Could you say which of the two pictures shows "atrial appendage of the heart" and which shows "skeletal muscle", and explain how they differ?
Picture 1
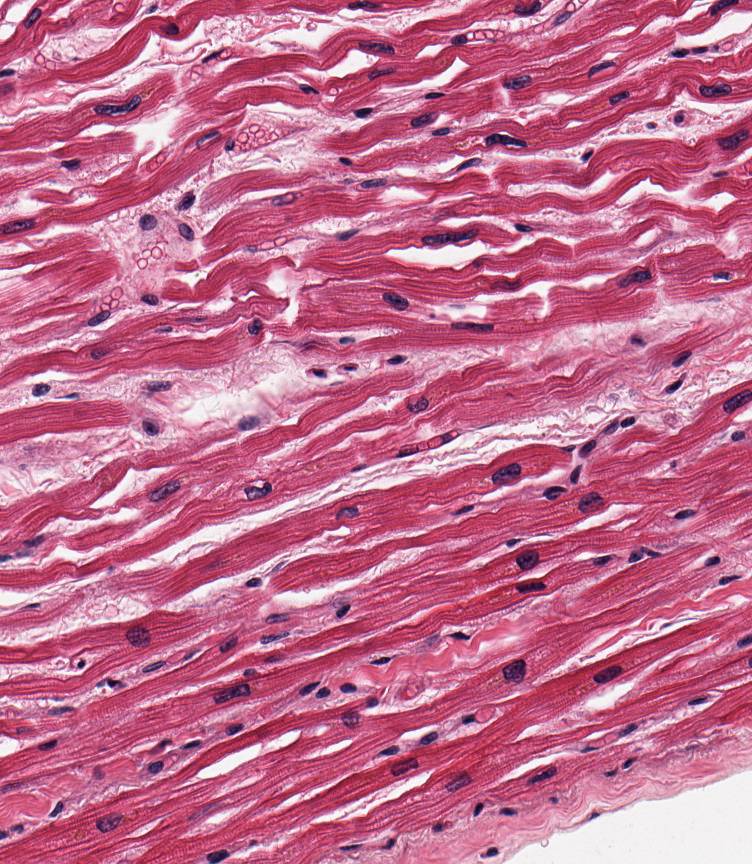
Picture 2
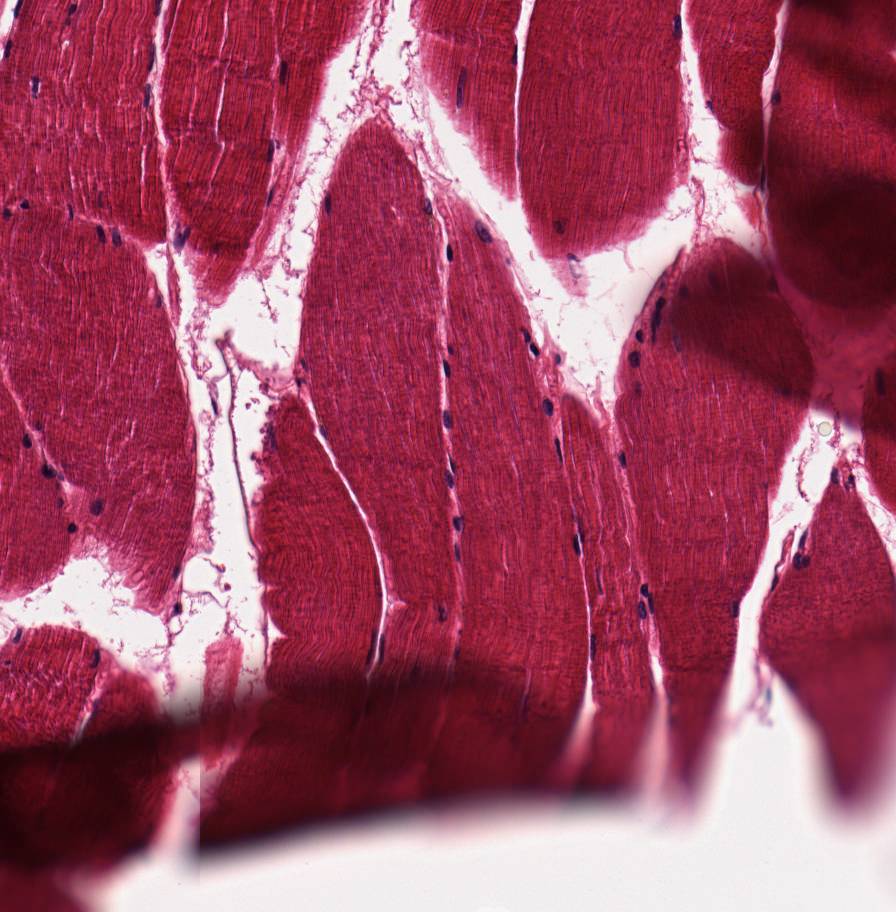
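Picture 1 shows atrial appendage of the heart; picture 2 shows skeletal muscle. Fine cross-striations run along the eosinophilic fibres in picture 1 and across many of the fibres in picture 2. In picture 1 the muscle nuclei are oval and central within the fibres, whereas in picture 2 they are small, dark purple, flattened or elongated, and lie at the fibre edges just beneath the surfaces.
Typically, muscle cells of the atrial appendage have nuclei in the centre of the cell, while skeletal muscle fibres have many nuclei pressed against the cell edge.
The fibres in picture 1 branch and join with neighbouring fibres.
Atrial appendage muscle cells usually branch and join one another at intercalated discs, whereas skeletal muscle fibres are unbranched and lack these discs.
Pale loose connective tissue lies between fibres in both, most abundant in the upper half of picture 1 and, with thin wispy strands, widest in the clefts between fibre groups in the upper middle of picture 2.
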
